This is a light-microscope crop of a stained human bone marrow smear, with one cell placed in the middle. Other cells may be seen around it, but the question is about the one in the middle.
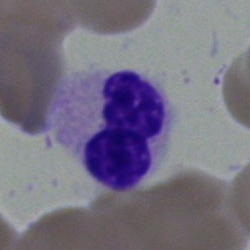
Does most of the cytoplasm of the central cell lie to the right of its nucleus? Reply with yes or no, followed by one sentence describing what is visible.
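No. Most of the cytoplasm lies to the left of the nucleus.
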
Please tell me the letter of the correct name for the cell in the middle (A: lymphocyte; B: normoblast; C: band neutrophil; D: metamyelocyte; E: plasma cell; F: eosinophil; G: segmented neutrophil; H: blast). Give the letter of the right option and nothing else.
G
